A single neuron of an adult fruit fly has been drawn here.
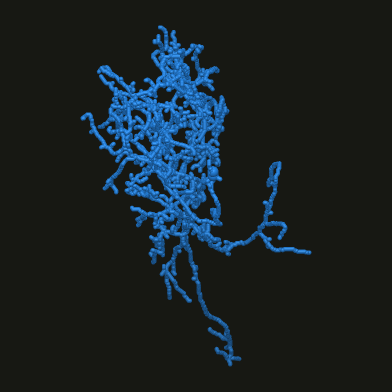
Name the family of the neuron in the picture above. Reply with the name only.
hemilineage 13B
